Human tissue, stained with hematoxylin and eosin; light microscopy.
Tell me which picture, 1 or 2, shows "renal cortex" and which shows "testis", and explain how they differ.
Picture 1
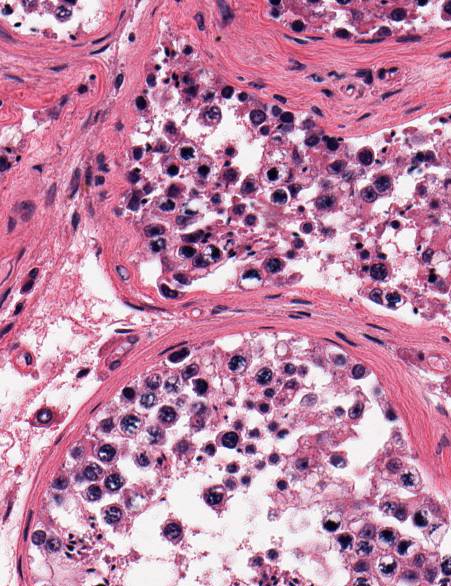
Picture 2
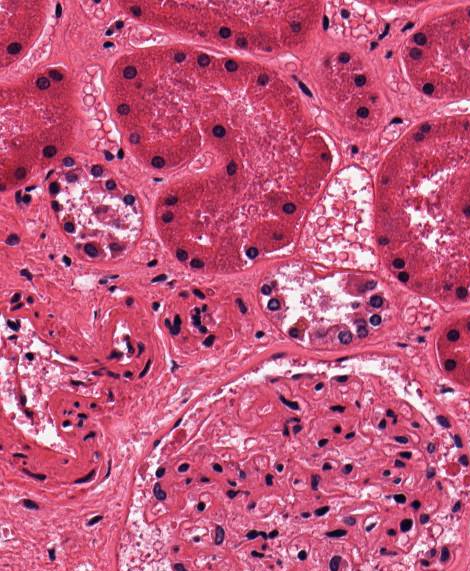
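First thought: picture 1 is testis and picture 2 is renal cortex. In the first I see rounded tubular units full of round cells with dark round nuclei, between curving bands of pink fibrous tissue. Each has a thick, layered eosinophilic wall, flattened nuclei following its curve. The second has a large, densely cellular glomerulus at lower right, a narrow pale space along its upper edge, and packed tubules above. Most tubules have cuboidal cells with deeply eosinophilic granular cytoplasm, though a few, centre and left, look pale and finely vacuolated.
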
